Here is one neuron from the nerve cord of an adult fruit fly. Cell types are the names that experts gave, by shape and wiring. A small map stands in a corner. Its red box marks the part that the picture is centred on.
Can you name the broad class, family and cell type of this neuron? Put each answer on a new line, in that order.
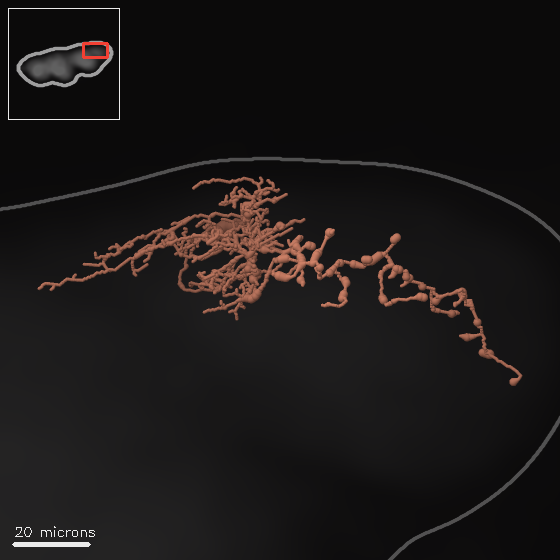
nerve-cord intrinsic neuron
hemilineage 06A
IN06A134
